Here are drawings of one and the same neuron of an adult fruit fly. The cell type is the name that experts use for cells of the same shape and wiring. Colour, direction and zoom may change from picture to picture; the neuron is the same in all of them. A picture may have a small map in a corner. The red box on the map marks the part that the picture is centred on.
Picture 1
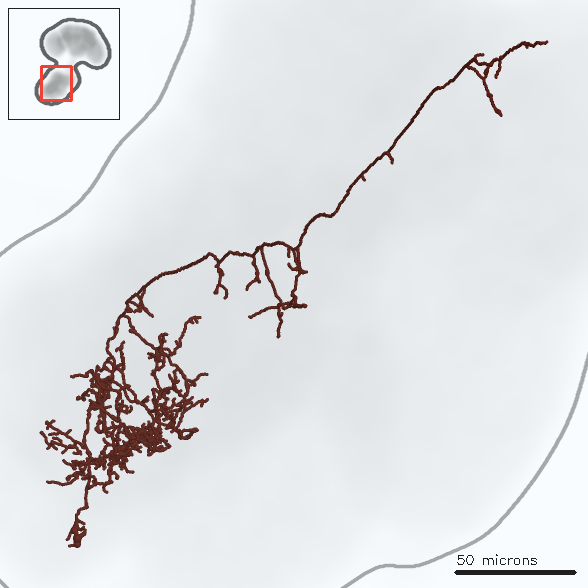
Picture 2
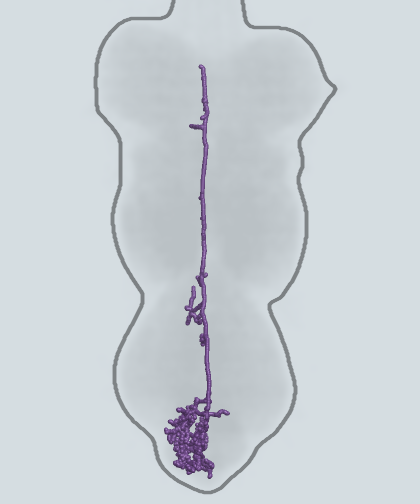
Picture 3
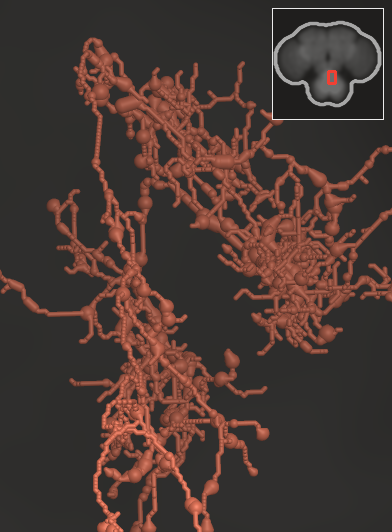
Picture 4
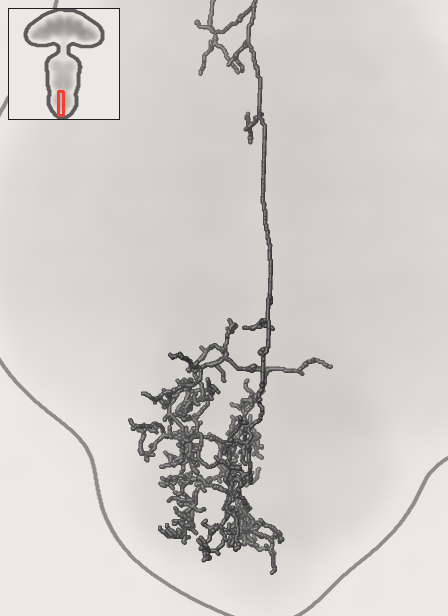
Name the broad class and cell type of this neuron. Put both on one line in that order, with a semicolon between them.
nerve-cord intrinsic neuron; INXXX300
